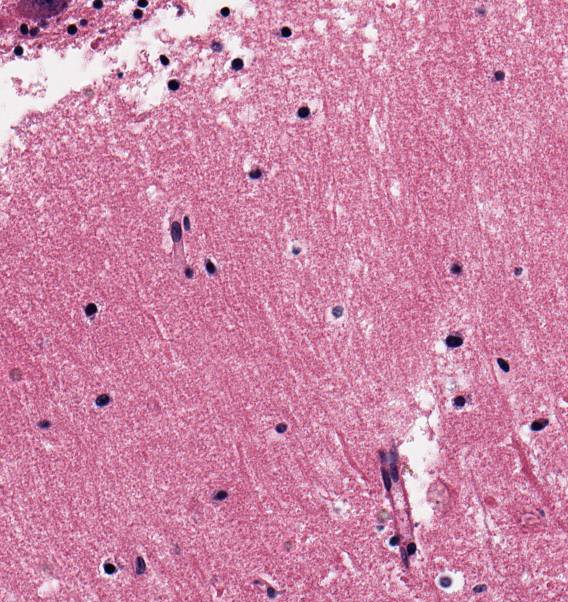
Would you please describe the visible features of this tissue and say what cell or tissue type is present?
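Most of this field is a finely granular, fibrillary pink matrix with sparse, small, round, dark nuclei scattered through it, and no epithelium or glands. Several of those nuclei sit in a clear halo rather than visible pink cytoplasm. Faint fibrillary streaks run mostly obliquely across it. It's cerebellum.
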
